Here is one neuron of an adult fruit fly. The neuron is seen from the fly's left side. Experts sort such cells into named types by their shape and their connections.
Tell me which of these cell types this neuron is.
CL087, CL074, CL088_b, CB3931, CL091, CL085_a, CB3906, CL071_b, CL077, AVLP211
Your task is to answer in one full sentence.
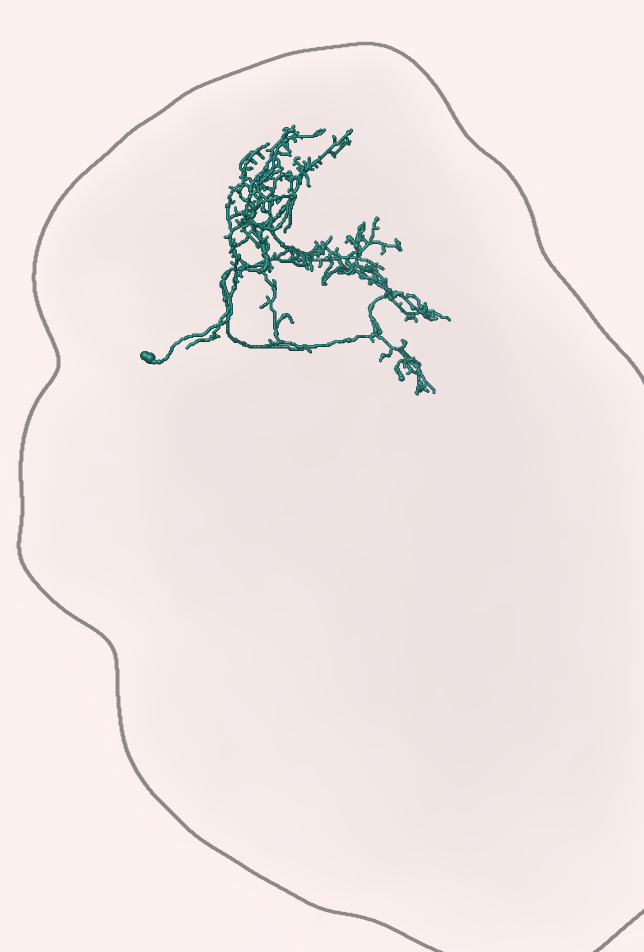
This neuron is typed as CB3906.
